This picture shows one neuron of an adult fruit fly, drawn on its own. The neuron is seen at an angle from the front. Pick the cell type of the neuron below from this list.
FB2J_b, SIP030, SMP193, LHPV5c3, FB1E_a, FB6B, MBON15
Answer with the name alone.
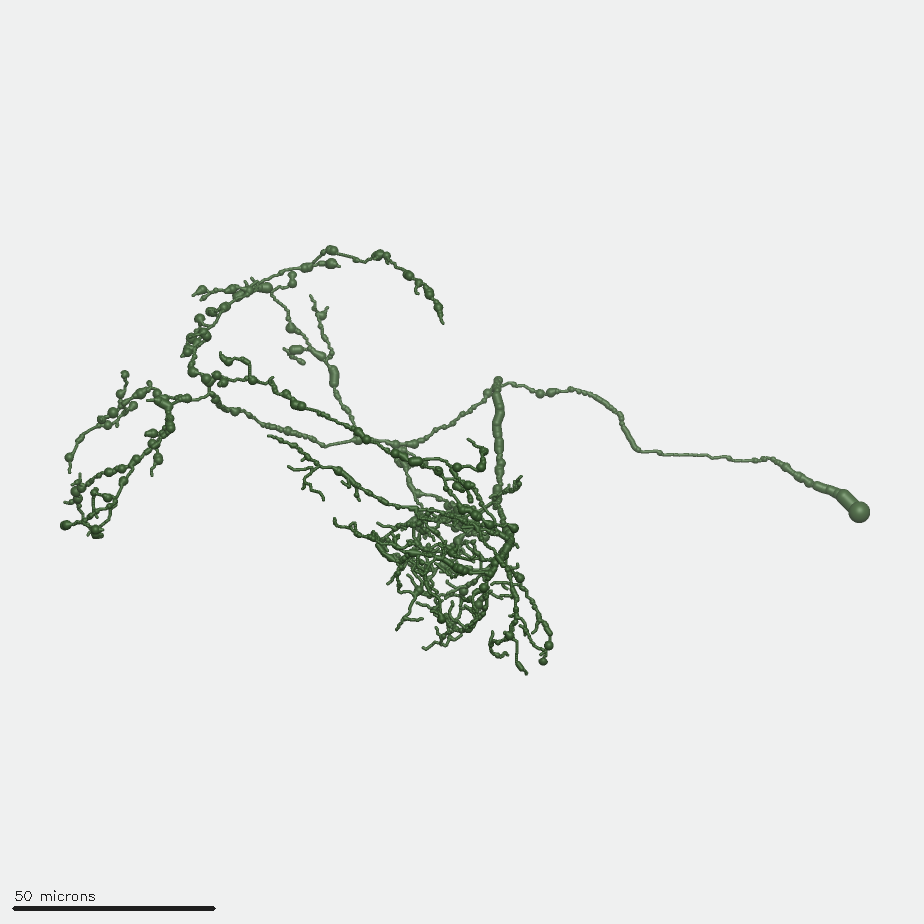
SMP193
